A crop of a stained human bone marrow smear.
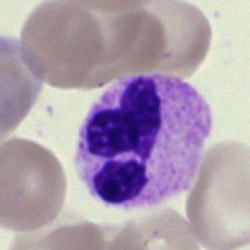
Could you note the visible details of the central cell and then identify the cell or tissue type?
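Separate nuclear lobes, connected by thin strands, lie toward the left side of the cell. Cytoplasm is abundant and pale pinkish-lilac, with fine lilac granules distributed evenly throughout. The cell is a segmented neutrophil.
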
